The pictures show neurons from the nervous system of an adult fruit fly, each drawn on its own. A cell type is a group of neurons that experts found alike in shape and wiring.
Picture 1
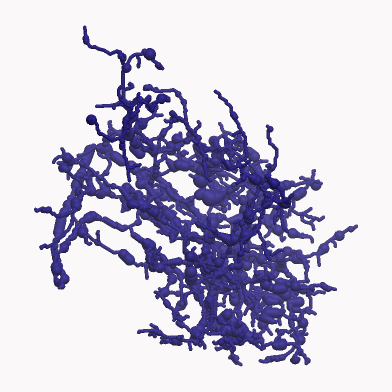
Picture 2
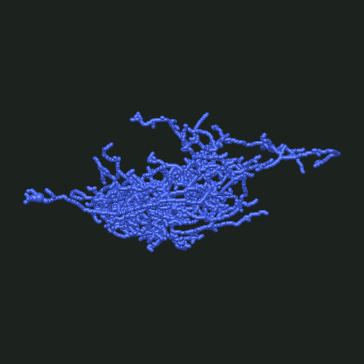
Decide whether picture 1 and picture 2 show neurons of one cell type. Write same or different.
same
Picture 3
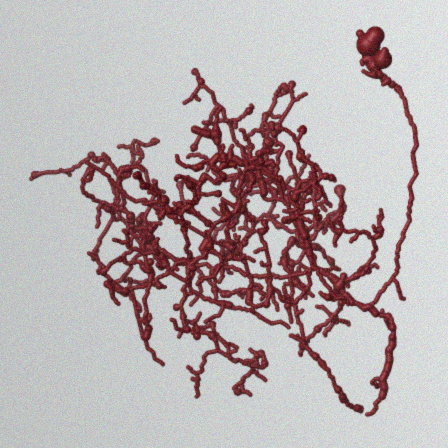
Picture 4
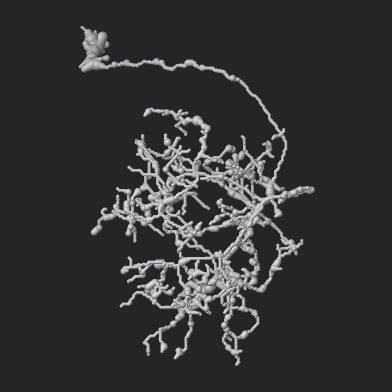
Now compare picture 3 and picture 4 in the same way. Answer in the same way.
same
